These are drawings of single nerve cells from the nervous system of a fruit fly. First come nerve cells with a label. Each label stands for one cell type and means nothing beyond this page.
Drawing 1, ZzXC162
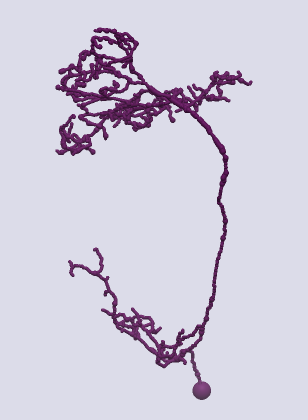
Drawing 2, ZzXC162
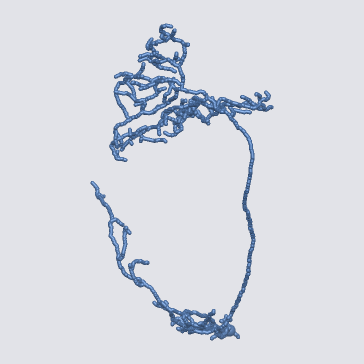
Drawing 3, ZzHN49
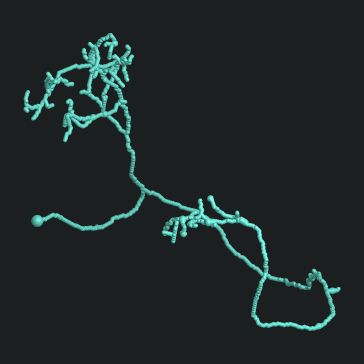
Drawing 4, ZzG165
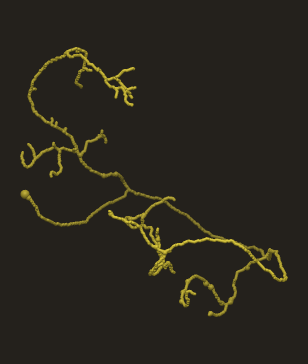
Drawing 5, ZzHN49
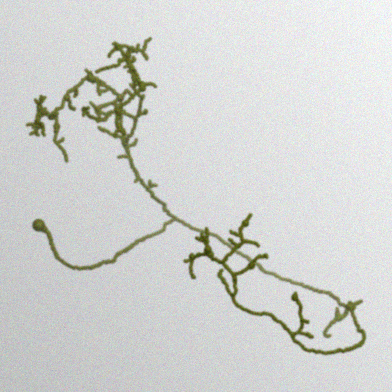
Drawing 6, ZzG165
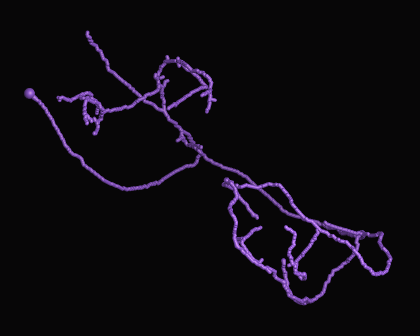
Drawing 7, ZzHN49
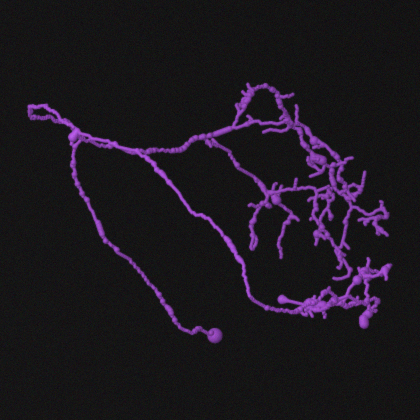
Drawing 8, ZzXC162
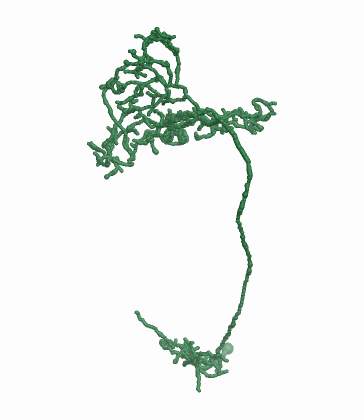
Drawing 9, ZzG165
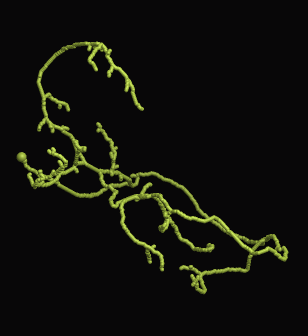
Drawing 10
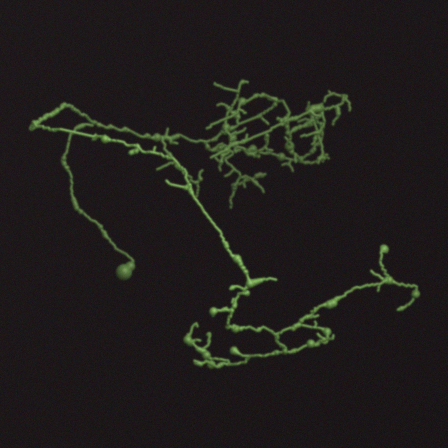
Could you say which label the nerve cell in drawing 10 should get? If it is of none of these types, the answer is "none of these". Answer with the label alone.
ZzHN49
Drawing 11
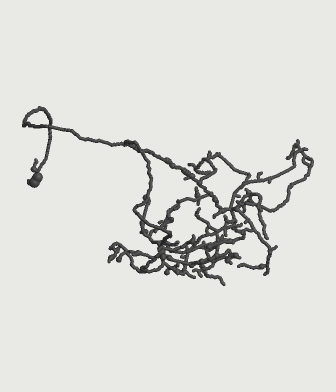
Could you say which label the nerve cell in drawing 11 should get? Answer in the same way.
none of these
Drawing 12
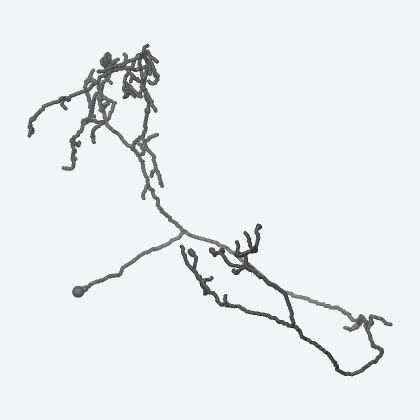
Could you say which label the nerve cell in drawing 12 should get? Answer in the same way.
ZzHN49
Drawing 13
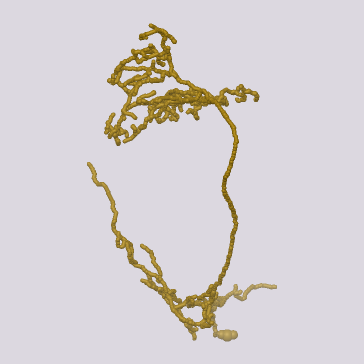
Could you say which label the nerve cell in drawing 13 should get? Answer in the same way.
ZzXC162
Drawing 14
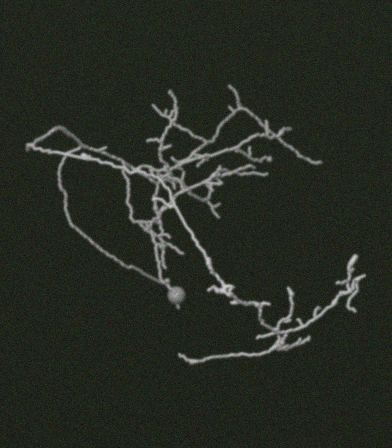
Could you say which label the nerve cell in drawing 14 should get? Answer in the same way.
ZzHN49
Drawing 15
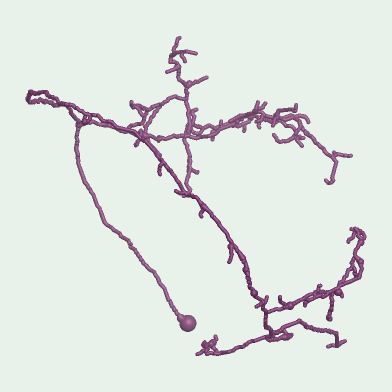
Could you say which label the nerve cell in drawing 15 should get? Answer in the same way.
ZzHN49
